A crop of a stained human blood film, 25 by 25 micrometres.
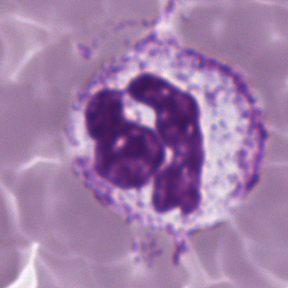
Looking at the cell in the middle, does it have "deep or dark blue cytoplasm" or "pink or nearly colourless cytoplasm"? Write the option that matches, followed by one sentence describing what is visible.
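Pink or nearly colourless cytoplasm. The cytoplasm is plentiful and very pale, nearly colourless.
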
